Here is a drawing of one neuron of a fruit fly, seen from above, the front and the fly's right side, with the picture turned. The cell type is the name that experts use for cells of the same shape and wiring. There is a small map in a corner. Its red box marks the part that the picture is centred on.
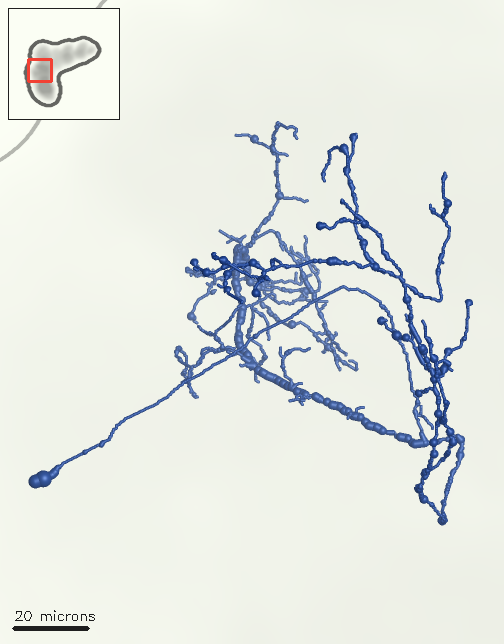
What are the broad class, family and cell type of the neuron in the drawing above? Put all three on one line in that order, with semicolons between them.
central-brain intrinsic neuron; hemilineage PSa1; CL117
